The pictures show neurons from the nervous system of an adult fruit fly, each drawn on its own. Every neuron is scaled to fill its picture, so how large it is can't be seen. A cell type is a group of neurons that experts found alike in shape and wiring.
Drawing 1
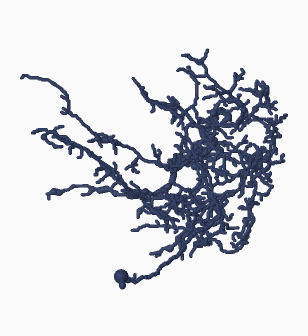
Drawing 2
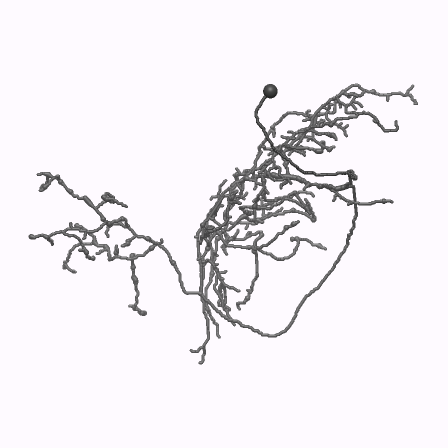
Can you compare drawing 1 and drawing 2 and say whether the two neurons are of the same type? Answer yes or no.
no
